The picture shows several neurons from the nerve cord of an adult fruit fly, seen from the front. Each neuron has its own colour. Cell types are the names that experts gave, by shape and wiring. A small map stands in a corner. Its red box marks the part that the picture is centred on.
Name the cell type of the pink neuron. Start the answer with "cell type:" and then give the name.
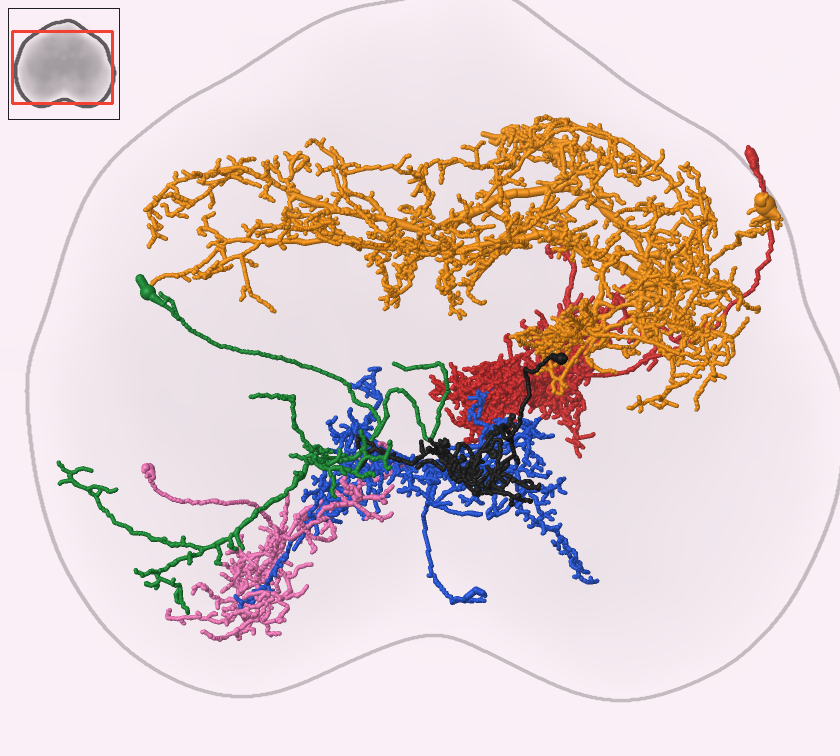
cell type: IN09A024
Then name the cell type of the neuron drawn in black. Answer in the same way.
cell type: IN09A039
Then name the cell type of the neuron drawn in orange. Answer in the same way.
cell type: IN19B008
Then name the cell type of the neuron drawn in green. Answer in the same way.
cell type: IN23B024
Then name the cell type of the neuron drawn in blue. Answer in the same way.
cell type: SNpp40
